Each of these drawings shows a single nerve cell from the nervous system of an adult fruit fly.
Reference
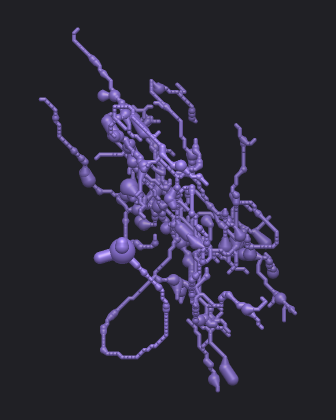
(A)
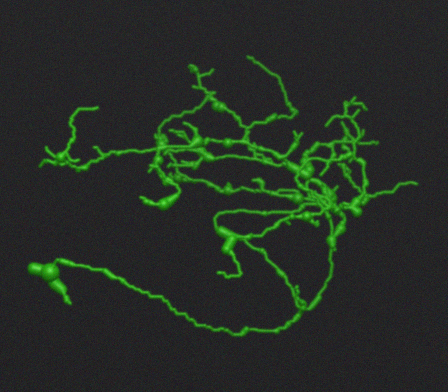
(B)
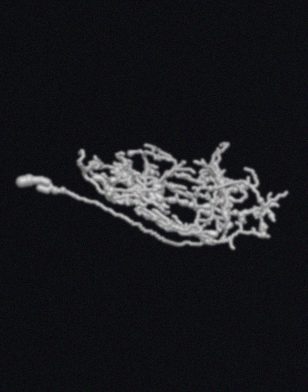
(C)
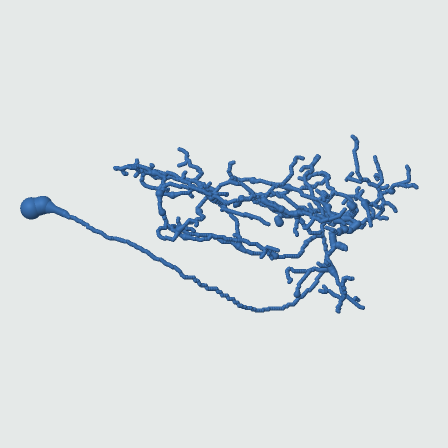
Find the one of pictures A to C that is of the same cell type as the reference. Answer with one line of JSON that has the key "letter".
{"letter": "A"}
